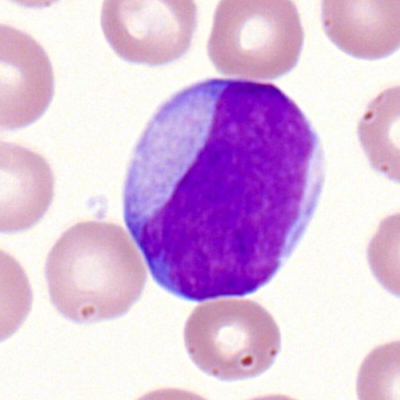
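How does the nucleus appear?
A single unlobed mass filling most of the cell, sitting off-centre toward the right.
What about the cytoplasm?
Pale blue, lying mostly on the left, deeper blue along the outer edge than near the nucleus.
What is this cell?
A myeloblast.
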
